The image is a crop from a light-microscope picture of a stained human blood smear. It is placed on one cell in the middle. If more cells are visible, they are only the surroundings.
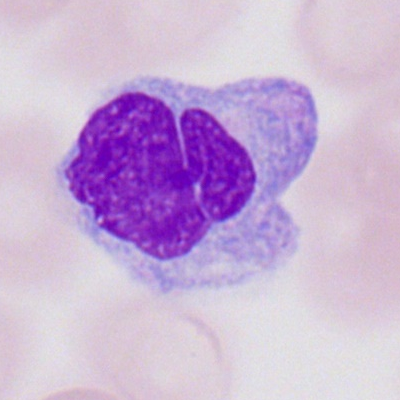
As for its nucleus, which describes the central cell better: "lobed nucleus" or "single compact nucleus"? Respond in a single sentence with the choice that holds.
The cell's nucleus is segmented into two or more lobes.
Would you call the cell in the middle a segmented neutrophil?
no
